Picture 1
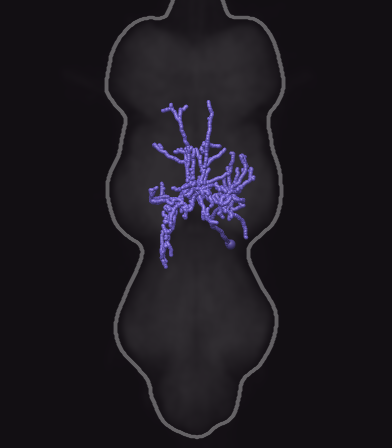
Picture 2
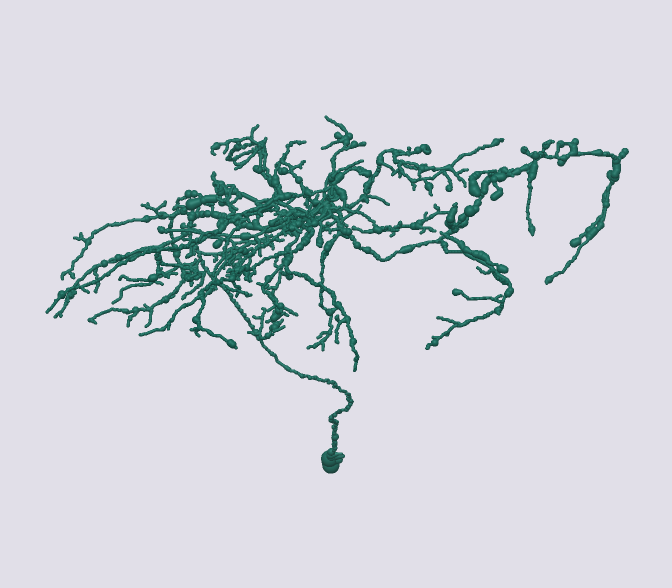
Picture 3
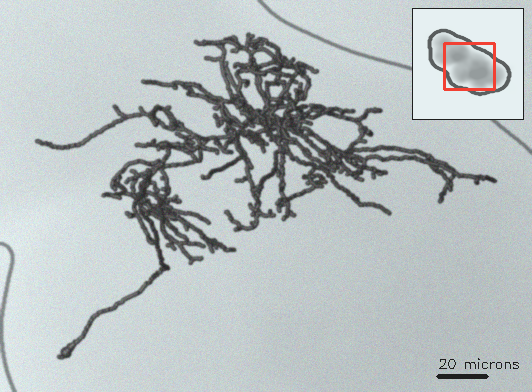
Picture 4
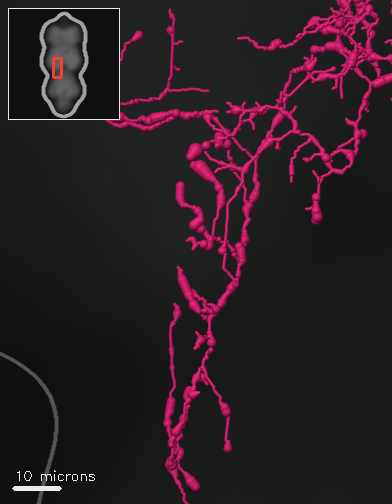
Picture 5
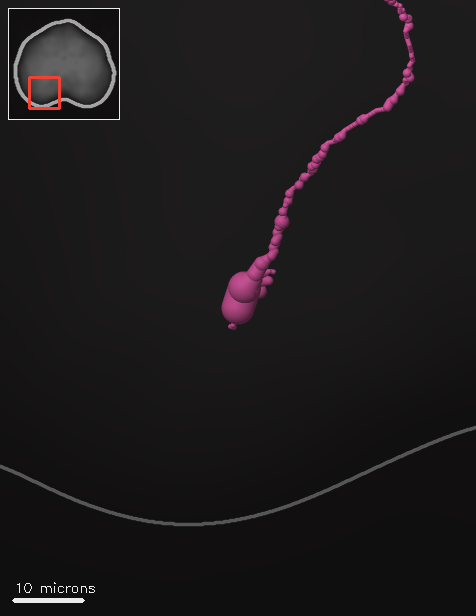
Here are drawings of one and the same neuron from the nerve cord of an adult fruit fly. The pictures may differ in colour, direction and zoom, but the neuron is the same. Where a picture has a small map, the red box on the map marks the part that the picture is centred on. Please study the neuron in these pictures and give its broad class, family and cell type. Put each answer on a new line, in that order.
nerve-cord intrinsic neuron
hemilineage 06A
IN06A012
